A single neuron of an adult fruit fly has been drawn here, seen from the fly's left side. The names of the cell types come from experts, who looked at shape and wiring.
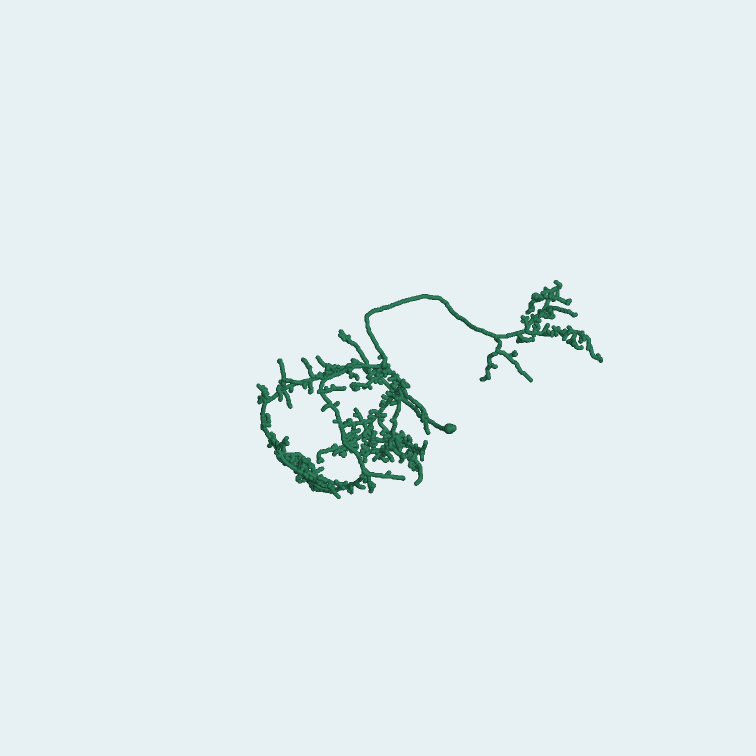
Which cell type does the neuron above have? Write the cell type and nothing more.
IN03A009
